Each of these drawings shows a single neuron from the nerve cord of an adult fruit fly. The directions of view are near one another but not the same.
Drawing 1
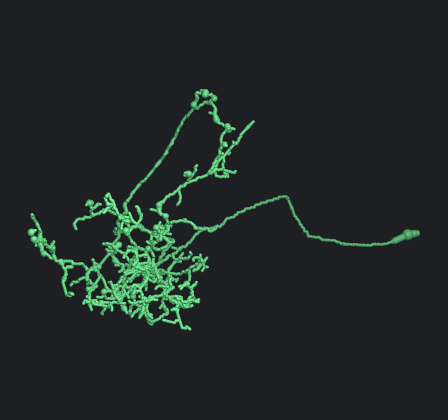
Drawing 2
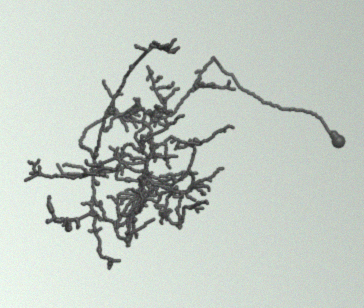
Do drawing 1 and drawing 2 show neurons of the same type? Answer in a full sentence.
They are of different cell types.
